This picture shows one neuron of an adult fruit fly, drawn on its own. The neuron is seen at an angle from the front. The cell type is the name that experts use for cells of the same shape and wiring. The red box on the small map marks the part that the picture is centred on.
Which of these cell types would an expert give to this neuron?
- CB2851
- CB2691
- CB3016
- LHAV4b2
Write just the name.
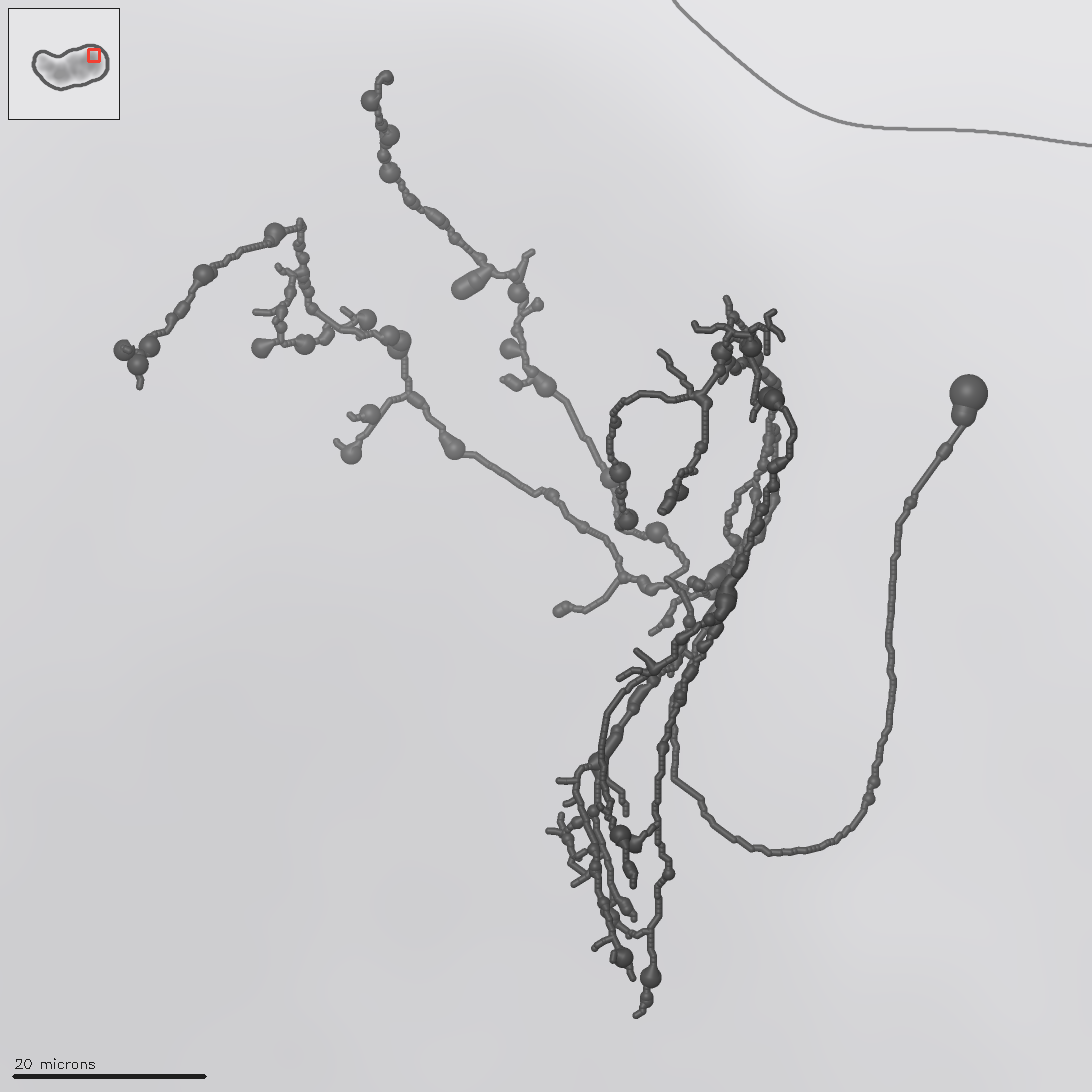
CB3016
